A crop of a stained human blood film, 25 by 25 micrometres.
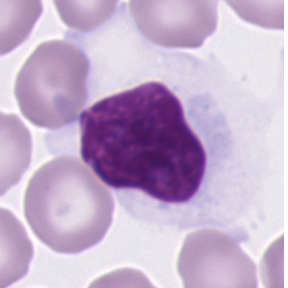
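Hairy cell, centre of a stained peripheral blood smear. Its nucleus has an angular, irregular outline with no separate lobes and sits off-centre toward the left. Abundant, very pale grey-blue cytoplasm forms a wide zone around the nucleus.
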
